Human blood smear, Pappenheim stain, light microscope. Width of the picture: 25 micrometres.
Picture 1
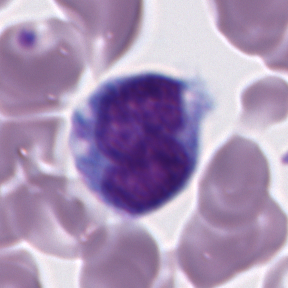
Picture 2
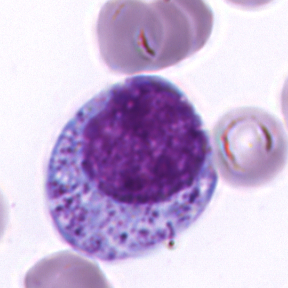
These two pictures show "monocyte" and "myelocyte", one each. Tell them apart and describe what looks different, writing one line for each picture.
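Picture 1 shows a monocyte: No distinct granules are visible in the cytoplasm.
Picture 2 shows a myelocyte: The cytoplasm holds many dark purple granules.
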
